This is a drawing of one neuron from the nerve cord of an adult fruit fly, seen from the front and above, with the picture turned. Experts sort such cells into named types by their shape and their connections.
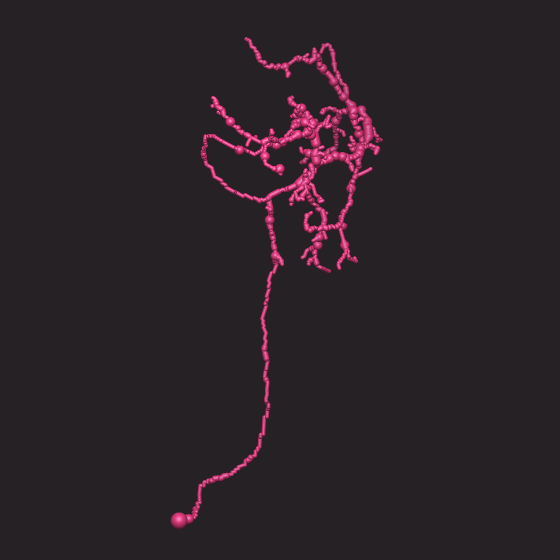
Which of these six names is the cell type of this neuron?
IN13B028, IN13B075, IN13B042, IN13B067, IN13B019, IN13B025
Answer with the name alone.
IN13B075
